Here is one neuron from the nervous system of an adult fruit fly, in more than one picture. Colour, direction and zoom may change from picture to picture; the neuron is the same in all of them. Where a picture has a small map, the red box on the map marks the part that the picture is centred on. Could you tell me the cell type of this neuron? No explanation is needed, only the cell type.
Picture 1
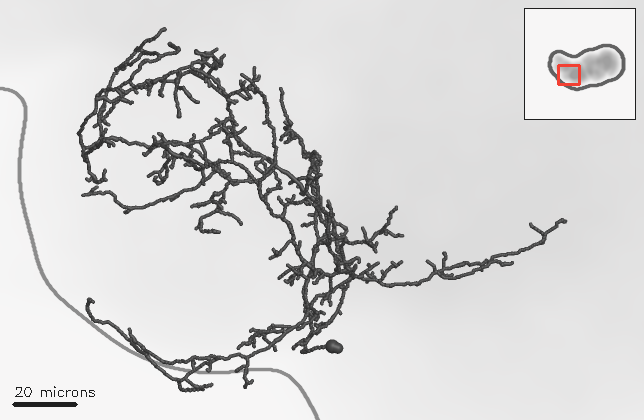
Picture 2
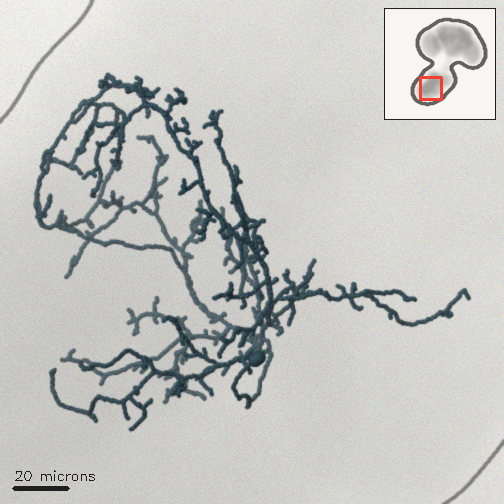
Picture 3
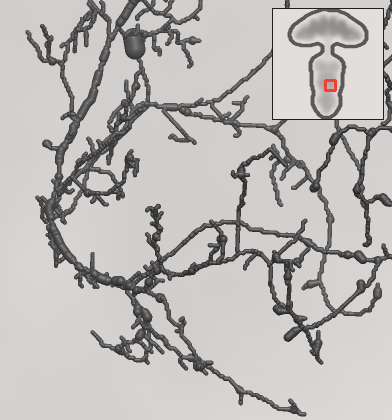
IN04B035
